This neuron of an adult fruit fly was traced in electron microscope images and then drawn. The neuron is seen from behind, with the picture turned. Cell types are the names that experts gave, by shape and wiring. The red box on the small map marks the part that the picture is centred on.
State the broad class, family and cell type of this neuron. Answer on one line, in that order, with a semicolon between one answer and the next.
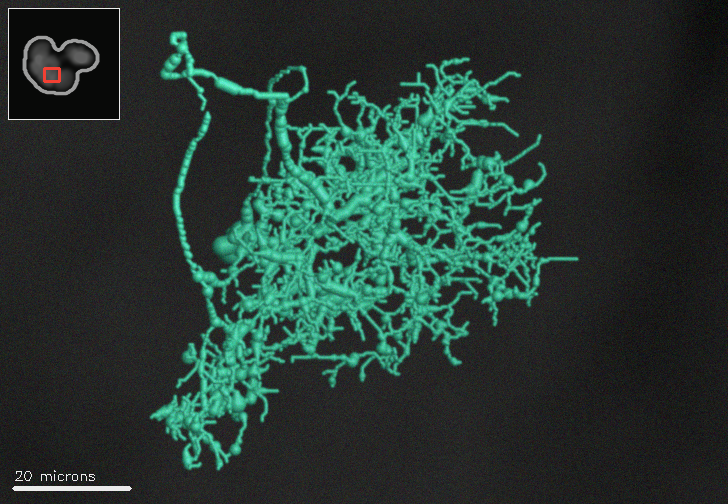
central-brain intrinsic neuron; hemilineage LALa1_anterior; AVLP090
